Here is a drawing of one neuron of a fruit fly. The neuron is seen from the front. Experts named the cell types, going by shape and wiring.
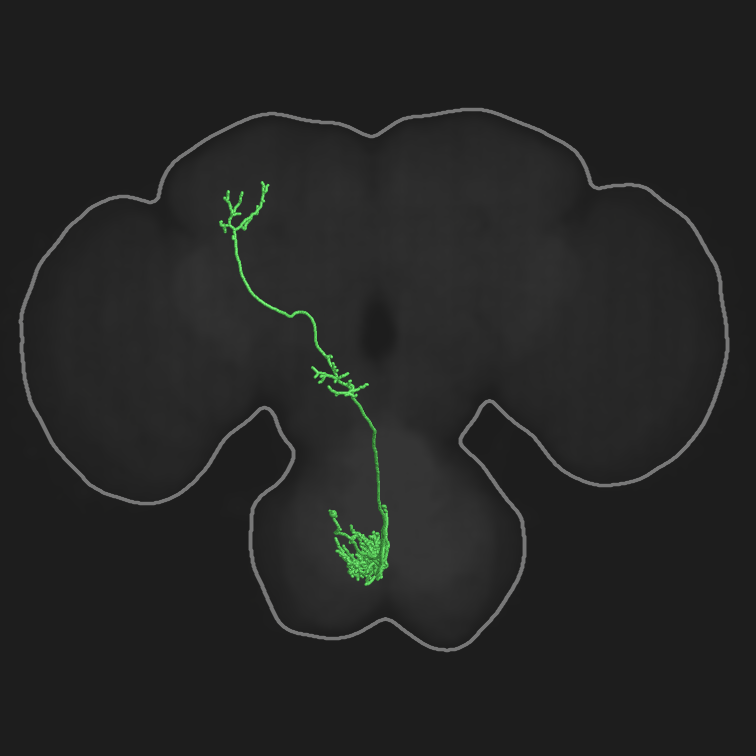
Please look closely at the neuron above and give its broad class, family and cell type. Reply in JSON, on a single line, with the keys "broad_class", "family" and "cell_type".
{"broad_class": "ascending neuron", "family": "hemilineage 17A", "cell_type": "AN17A062"}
